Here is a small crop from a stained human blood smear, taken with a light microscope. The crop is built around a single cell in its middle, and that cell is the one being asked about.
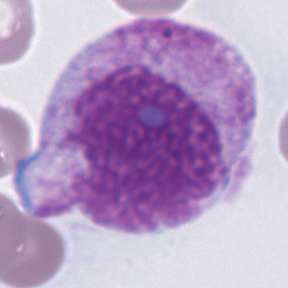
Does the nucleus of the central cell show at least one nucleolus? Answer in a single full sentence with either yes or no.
Yes, the nucleus of this cell shows at least one visible nucleolus.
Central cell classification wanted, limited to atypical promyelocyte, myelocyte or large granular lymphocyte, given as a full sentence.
The cell in the middle of this crop is an atypical promyelocyte.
